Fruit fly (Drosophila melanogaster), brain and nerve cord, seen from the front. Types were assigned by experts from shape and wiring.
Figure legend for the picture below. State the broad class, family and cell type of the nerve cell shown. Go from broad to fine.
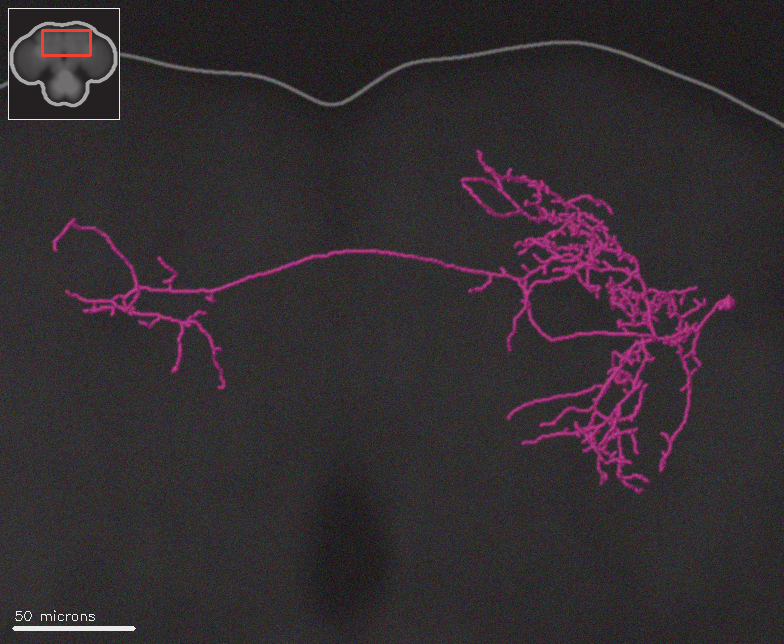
central-brain intrinsic neuron; hemilineage VLPl&d1_dorsal; AVLP733m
